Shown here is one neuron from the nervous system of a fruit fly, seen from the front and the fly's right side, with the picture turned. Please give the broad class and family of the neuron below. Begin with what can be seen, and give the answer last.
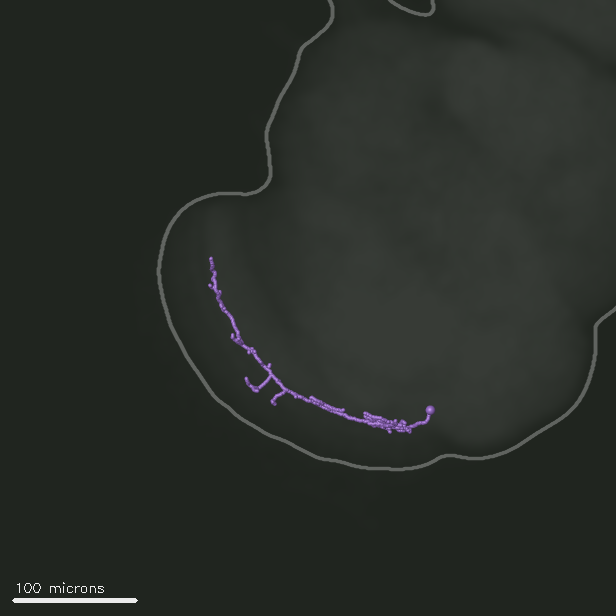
From left to right in the picture it spans about 180 microns. As drawn here it is wider than it is tall. This is an optic-lobe intrinsic neuron. The family is Cm.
